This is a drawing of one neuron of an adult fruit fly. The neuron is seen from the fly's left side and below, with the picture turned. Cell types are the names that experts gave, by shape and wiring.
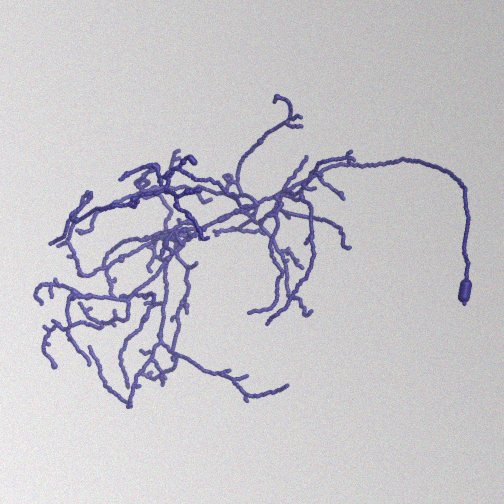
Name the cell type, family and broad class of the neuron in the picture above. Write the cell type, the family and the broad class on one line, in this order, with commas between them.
IN04B108, hemilineage 04B, nerve-cord intrinsic neuron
